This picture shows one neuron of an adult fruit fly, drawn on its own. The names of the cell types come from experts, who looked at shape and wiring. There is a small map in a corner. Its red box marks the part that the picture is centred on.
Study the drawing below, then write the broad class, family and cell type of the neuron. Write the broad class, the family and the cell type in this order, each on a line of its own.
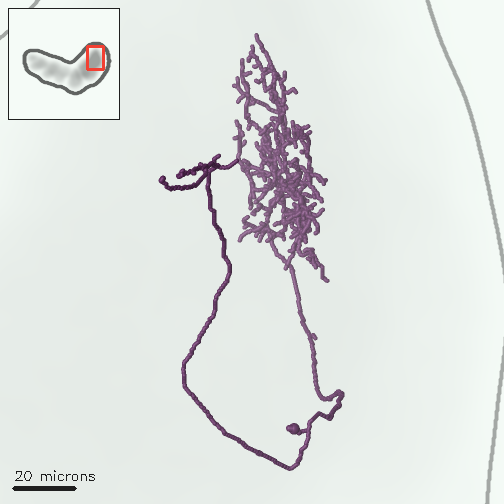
visual projection neuron
MeVP
MeVP3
